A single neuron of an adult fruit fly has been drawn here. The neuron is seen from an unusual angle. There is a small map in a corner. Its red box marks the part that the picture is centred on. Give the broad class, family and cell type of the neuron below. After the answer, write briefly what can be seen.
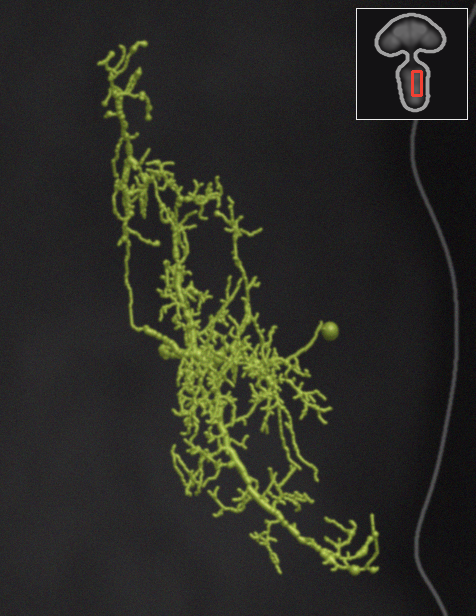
It is a nerve-cord intrinsic neuron. The family is hemilineage 23B. Its cell type is IN23B013. It lies in the nerve cord. More than a hundred branch ends can be seen.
